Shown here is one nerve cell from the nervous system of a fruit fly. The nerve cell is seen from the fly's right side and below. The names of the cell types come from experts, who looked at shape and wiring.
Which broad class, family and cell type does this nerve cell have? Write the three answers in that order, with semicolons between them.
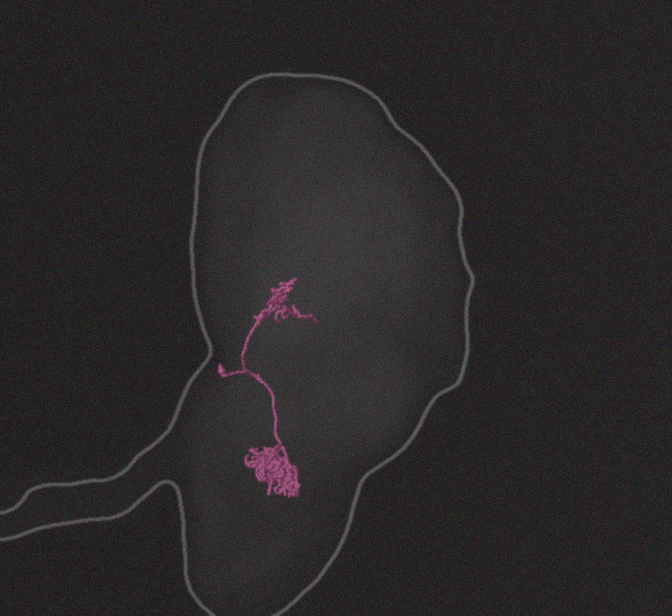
visual projection neuron; hemilineage VPNp&v1_ventral; LC37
